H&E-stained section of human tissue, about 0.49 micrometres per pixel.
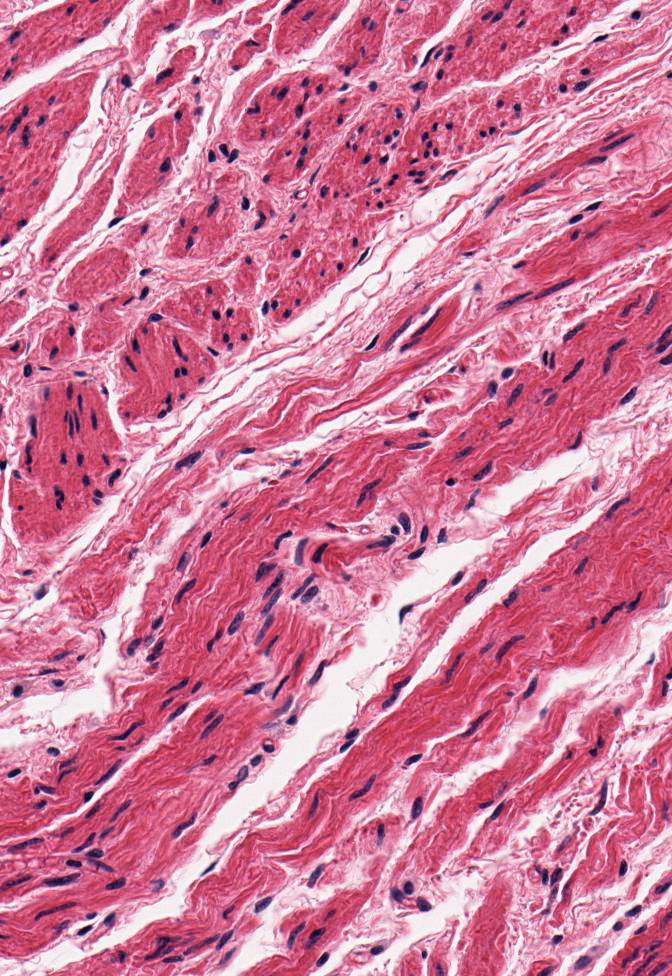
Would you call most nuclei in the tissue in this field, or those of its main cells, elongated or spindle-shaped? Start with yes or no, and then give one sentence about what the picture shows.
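Yes. The nuclei in the lengthwise-cut fibres are elongated, cigar-shaped and dark blue, lying parallel to the fibres.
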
